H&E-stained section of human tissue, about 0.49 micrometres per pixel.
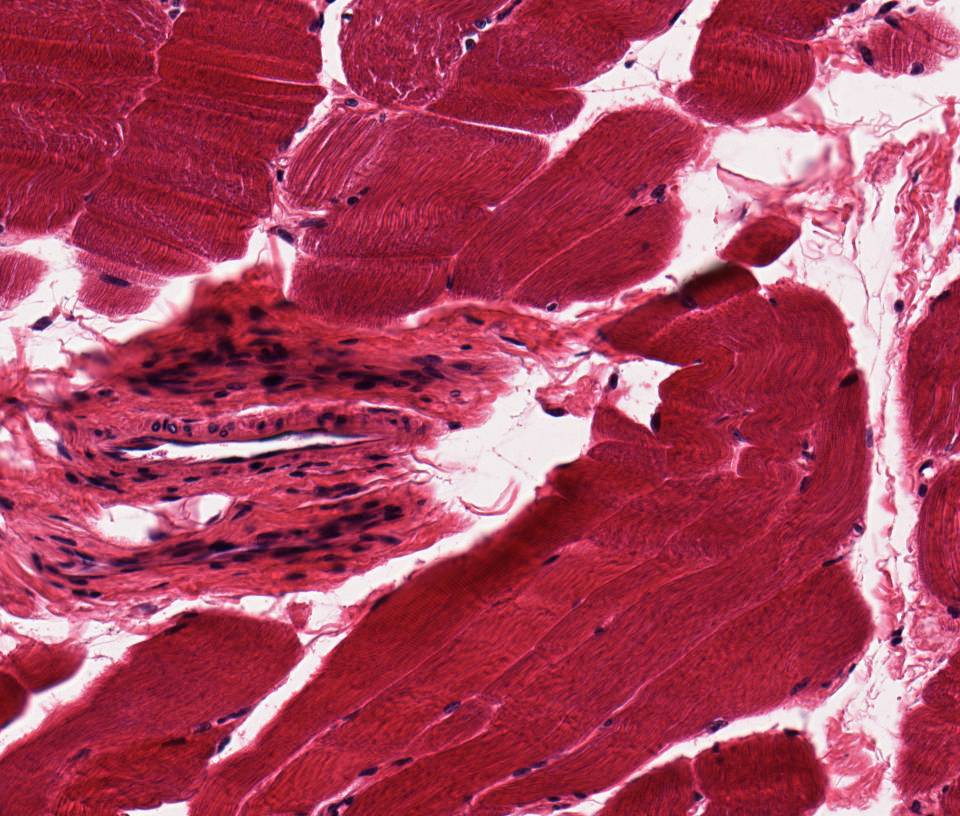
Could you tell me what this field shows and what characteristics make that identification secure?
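Skeletal muscle is my answer here; the fibre cytoplasm stains a deep, even red. Now the nuclei: sparse, flattened, and lying at the fibre edges.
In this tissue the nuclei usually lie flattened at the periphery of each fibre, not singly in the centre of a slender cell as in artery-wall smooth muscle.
Edge-placed nuclei like these fit the first pattern. Between the fibre bundles lies pale, loose connective tissue with few nuclei, widest along the right side. Many bundles are also parted by empty white clefts, which look like shrinkage from processing.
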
